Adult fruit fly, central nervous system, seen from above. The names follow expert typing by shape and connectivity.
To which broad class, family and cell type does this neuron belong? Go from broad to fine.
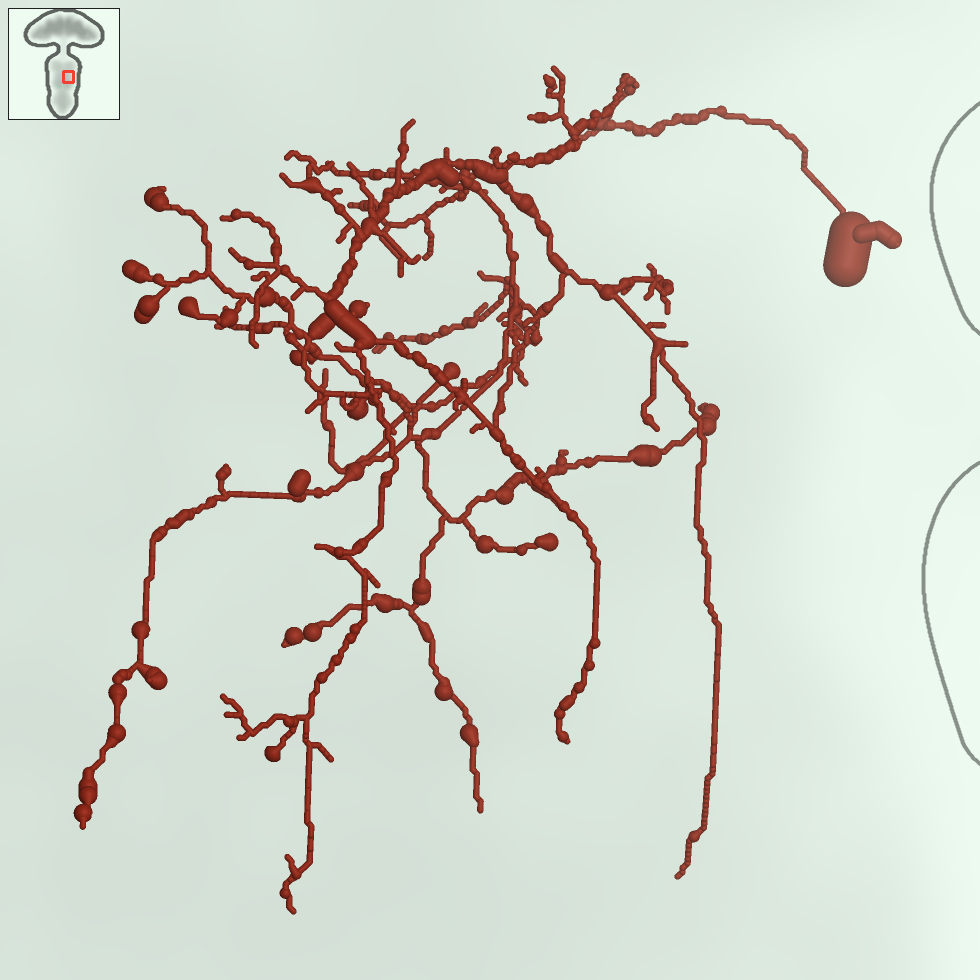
nerve-cord intrinsic neuron; hemilineage 03B; IN03B085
